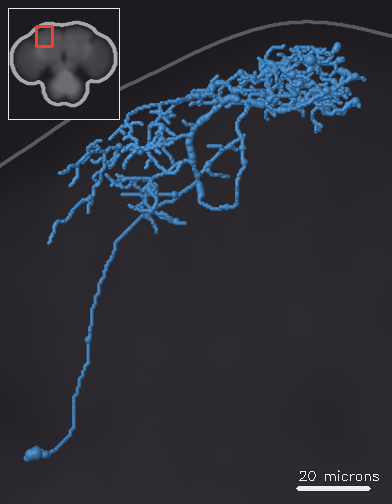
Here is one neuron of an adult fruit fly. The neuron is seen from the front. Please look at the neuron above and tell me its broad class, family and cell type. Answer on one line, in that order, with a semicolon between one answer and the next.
central-brain intrinsic neuron; hemilineage SLPpl3; CB3281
